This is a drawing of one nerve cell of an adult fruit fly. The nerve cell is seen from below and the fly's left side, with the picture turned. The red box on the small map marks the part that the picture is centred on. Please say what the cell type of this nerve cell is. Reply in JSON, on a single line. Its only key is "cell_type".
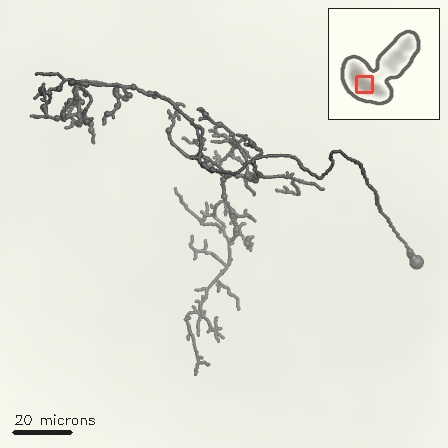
{"cell_type": "SLP273"}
